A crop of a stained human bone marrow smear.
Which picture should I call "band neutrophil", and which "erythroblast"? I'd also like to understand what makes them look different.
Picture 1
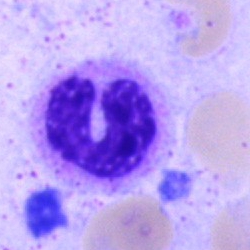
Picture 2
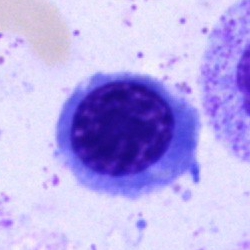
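Identification: picture 1, band neutrophil; picture 2, erythroblast. Picture 1: round, smooth outline; U-shaped nucleus with a deep cleft opening upward; chromatin dark purple, coarsely clumped; no nucleolus; no vacuoles in the cytoplasm.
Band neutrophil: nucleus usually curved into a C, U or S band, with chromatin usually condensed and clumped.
Picture 2: outline roughly round, edge slightly uneven, with a small rounded bleb jutting from the lower right. Nucleus slightly off-centre, leaving a wider rim of cytoplasm at lower right; chromatin deep purple, fairly dense, with small paler flecks.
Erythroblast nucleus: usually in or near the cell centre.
Cytoplasm deep blue, without granules.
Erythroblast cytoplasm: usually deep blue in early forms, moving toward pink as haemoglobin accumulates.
Summary of differences: cleft U-shaped nucleus with coarse clumps in picture 1; off-centre nucleus with paler flecks, deep blue cytoplasm and an edge bleb in picture 2.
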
